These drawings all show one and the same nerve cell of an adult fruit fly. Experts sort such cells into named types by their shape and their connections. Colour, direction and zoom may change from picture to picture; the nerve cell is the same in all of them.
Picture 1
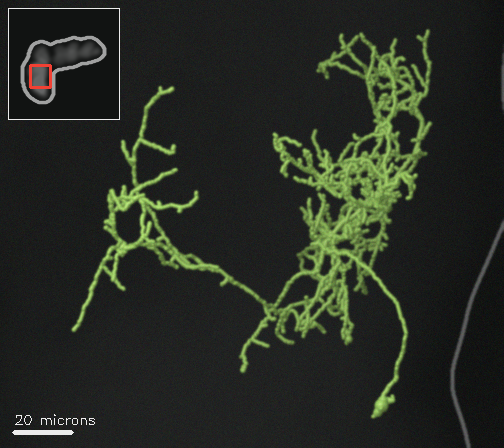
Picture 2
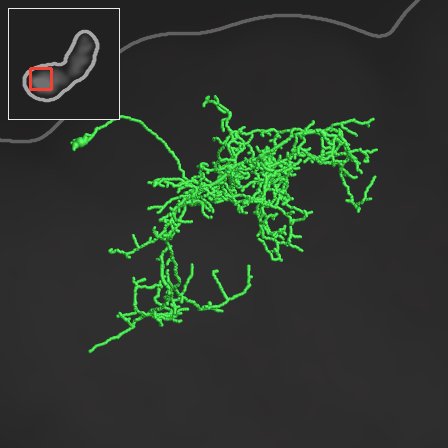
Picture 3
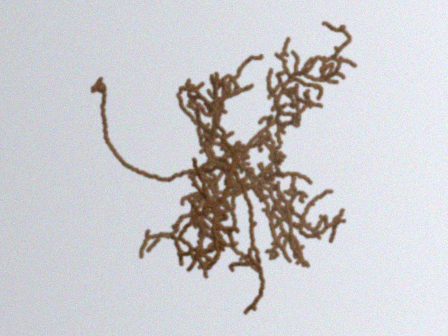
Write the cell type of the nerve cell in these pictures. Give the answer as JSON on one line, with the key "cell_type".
{"cell_type": "CL175"}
